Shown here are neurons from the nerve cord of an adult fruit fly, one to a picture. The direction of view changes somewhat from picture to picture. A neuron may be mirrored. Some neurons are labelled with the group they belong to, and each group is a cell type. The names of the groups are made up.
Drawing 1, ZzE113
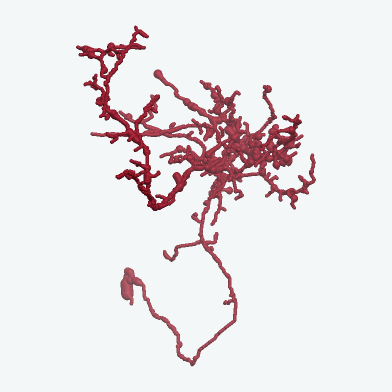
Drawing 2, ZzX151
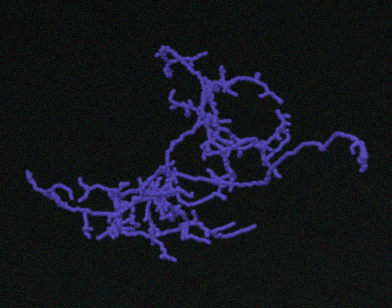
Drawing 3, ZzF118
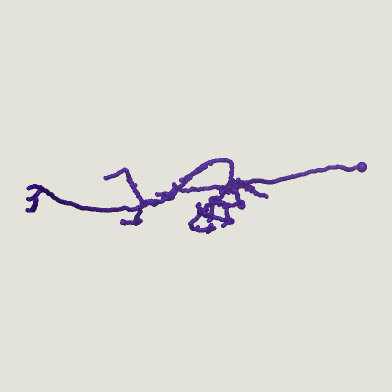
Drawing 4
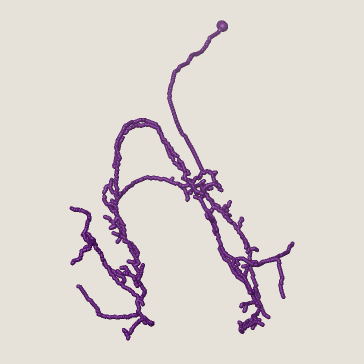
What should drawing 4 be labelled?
ZzF118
